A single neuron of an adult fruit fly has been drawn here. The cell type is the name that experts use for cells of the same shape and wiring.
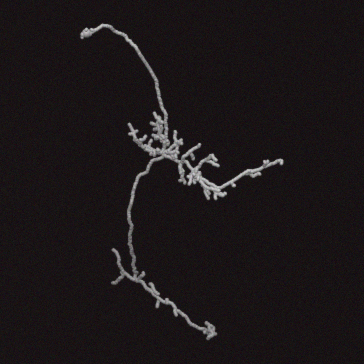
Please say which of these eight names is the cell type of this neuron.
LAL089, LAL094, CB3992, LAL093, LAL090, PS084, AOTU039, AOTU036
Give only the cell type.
LAL089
